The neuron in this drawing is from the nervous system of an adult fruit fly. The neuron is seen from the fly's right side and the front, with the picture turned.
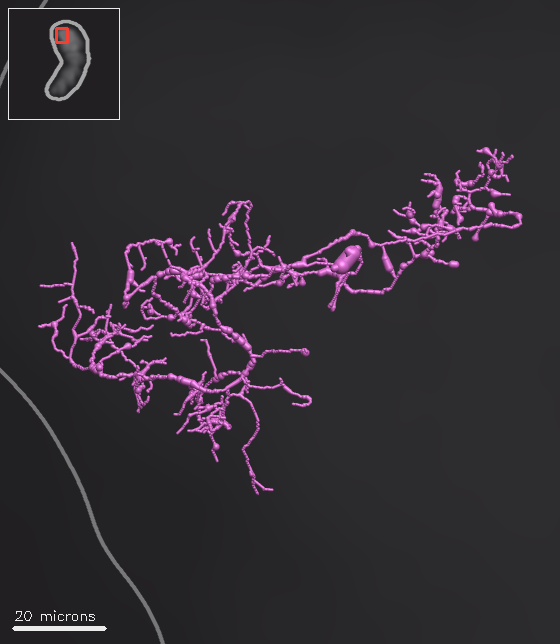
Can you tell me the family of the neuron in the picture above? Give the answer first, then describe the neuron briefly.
The family is hemilineage SMPad3. It is a central-brain intrinsic neuron. The cell body can be seen in the middle of the picture. By the scale bar it is about 110 microns wide in this view.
